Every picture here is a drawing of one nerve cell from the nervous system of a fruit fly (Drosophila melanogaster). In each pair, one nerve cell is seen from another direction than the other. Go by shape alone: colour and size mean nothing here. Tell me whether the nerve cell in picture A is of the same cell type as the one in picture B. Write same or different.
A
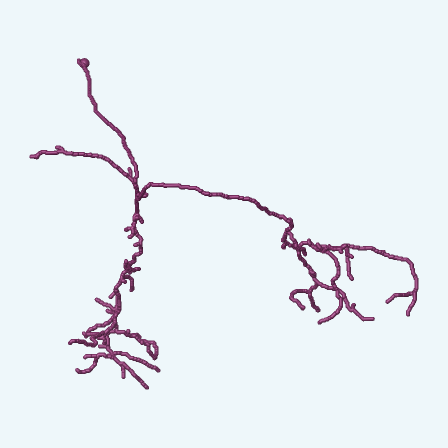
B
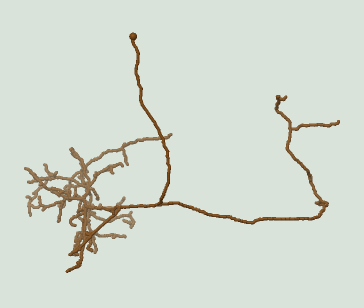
different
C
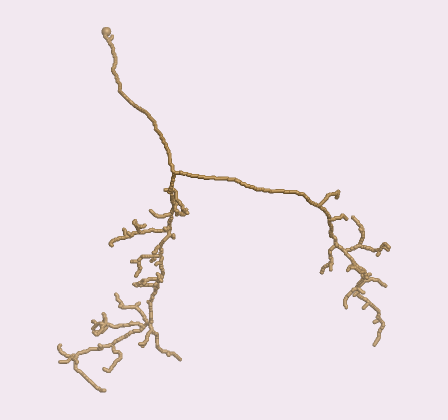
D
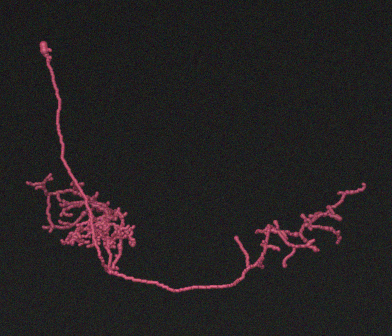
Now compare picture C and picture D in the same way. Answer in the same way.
same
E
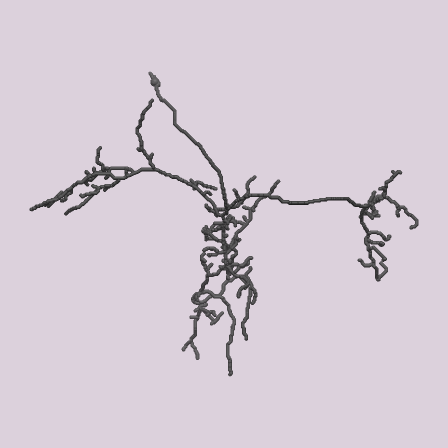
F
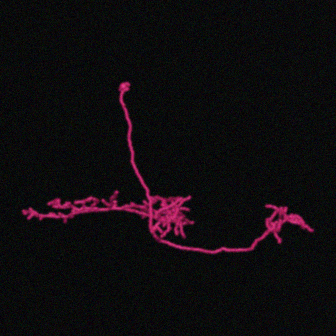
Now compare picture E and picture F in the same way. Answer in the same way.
same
